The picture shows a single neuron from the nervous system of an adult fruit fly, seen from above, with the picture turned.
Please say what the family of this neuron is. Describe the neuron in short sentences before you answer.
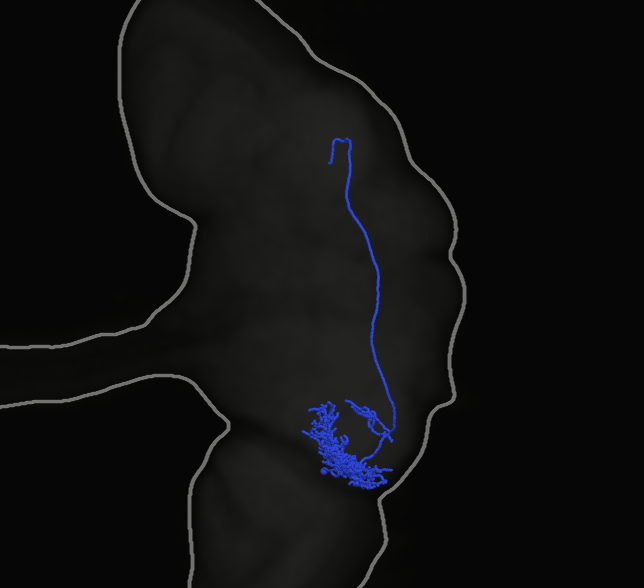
It is in the brain and does not reach the nerve cord. The cell body is at the bottom of the picture. Its broad class is central-brain intrinsic neuron. The family is hemilineage VLPl&p1_lateral.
